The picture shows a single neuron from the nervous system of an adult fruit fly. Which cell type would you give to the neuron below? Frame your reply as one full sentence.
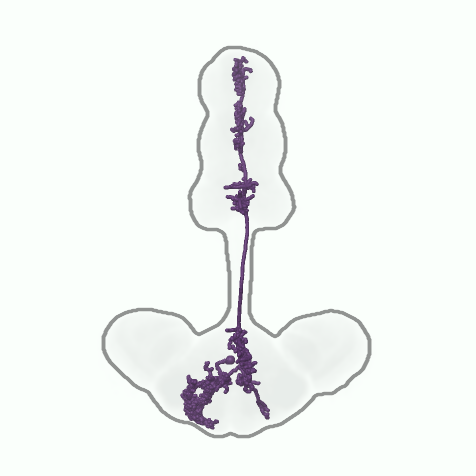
By type, the neuron is DNp13.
